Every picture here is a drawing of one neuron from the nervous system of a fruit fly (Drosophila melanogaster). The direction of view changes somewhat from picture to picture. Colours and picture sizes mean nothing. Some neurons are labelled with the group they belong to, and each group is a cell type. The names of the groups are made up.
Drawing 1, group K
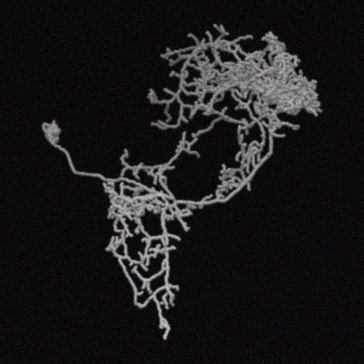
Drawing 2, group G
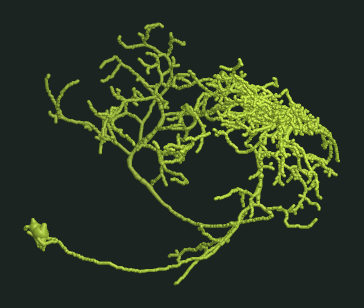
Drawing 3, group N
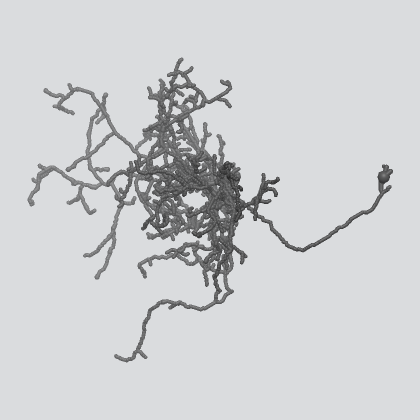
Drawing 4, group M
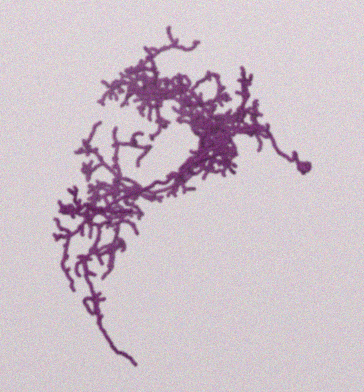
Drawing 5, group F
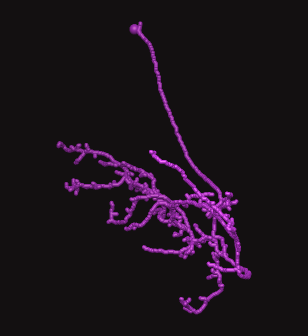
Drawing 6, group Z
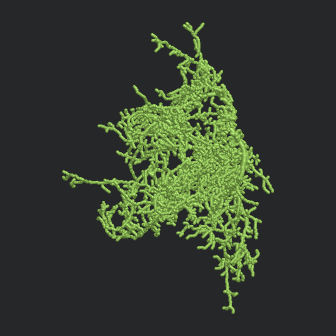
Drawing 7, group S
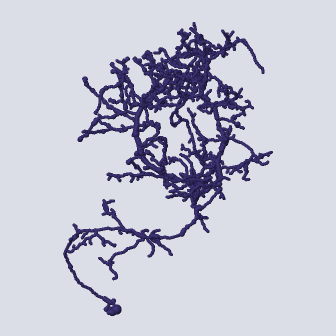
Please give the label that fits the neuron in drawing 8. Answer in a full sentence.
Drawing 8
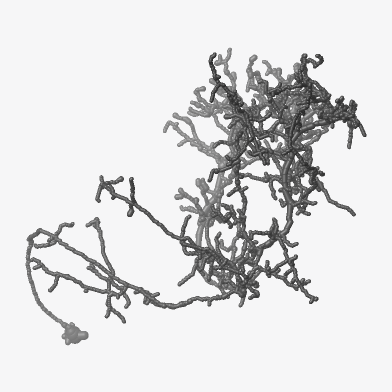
It belongs to group S.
